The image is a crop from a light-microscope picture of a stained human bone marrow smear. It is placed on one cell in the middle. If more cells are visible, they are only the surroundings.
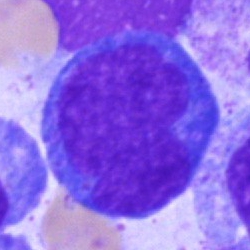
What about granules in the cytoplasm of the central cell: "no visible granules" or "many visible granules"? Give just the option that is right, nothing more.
No visible granules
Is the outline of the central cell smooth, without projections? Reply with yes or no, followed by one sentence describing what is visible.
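Yes. The cell outline is round and smooth.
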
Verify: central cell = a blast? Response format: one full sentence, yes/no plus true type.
Yes, the cell in the middle of the view is a blast.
